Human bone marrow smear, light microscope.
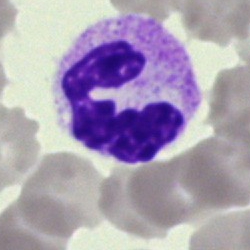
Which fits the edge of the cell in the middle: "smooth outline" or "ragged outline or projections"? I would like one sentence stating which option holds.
This cell's outline is not rough but smooth.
